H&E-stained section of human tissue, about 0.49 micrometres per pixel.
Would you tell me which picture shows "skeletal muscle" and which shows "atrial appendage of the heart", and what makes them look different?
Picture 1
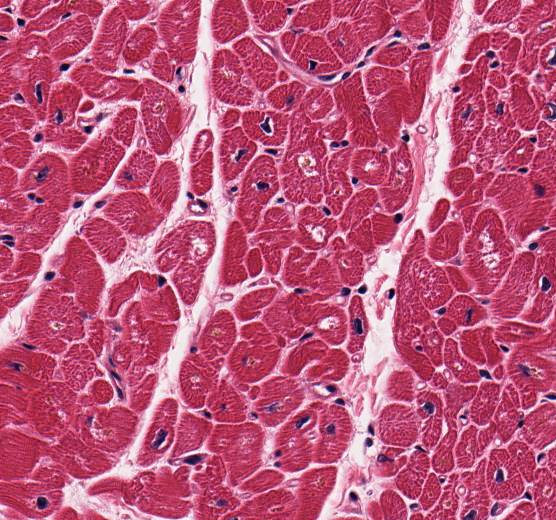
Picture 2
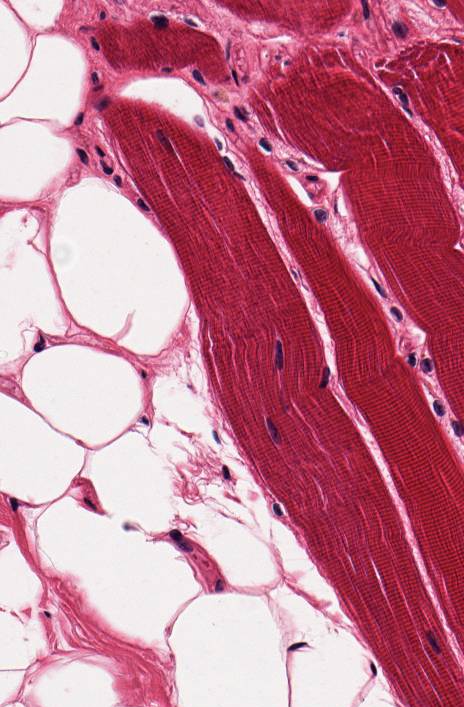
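The first picture is atrial appendage of the heart, and the second is skeletal muscle. Start with how the fibres are cut: in picture 1 most are cut across, showing closely packed rounded to polygonal profiles, while in picture 2 they run in parallel diagonally from upper left toward lower right. Next, the nuclei: in picture 1, wherever a fibre profile shows its nucleus, it usually sits in the centre of the fibre, whereas in picture 2 the elongated dark nuclei lie mostly at the fibre edges.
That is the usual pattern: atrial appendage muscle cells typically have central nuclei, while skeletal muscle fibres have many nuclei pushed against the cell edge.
In picture 1, several fibres also have a pale zone around the nucleus holding fine yellow-brown granules. In picture 2, the fibre cytoplasm stains deep red.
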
